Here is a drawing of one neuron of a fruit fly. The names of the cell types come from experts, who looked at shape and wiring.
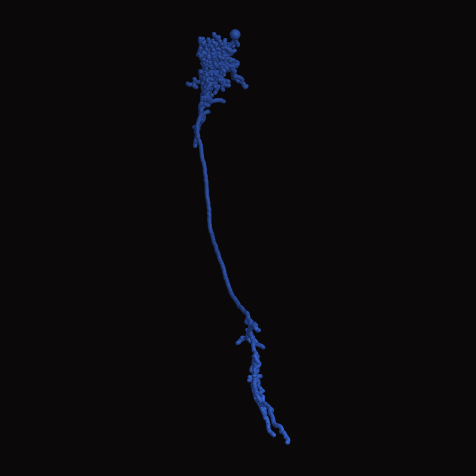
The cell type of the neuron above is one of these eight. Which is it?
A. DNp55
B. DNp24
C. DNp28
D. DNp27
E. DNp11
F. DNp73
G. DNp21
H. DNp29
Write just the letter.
G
